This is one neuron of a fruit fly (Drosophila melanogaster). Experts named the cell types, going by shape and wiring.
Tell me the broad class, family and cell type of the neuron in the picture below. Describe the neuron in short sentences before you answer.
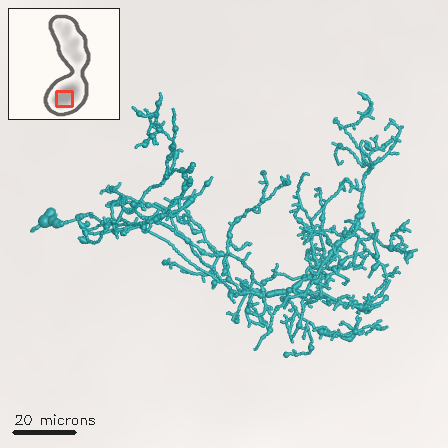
The cell body is on the left of the picture. By the scale bar it is about 130 microns wide in this view. This is a central-brain intrinsic neuron. Its family is hemilineage LHl2_ventral. Its cell type is AVLP059.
